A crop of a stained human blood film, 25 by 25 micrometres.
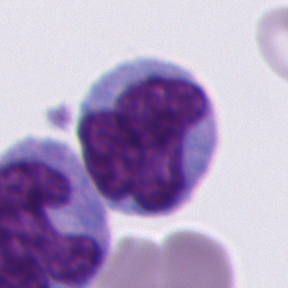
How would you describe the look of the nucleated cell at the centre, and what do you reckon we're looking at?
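The nucleus is irregular and folded, with a notch in its lower edge. It fills most of the cell and measures about 12 micrometres across. Its chromatin is dark purple, with lighter streaks running through it. The cytoplasm is pale greyish-blue. This cell is a monocyte.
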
